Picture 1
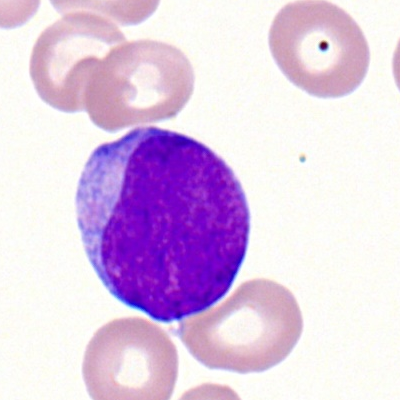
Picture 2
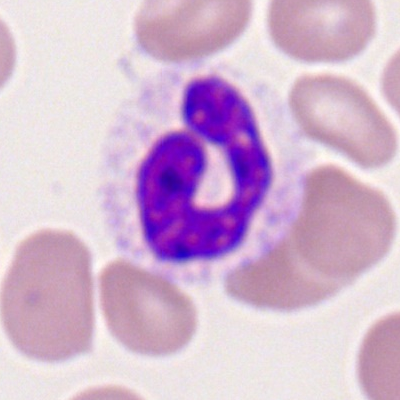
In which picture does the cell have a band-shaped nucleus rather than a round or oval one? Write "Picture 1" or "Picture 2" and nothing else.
Picture 2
